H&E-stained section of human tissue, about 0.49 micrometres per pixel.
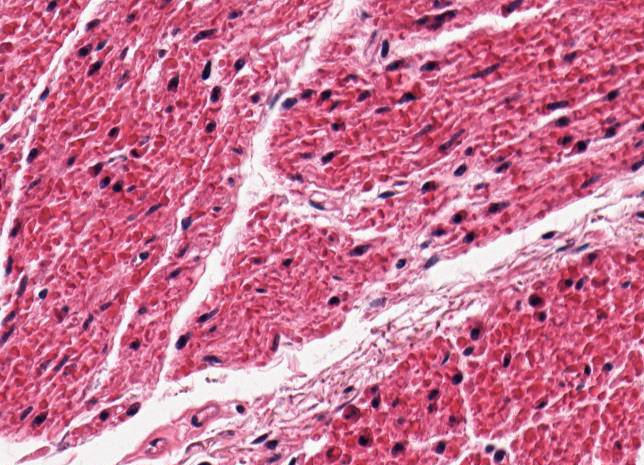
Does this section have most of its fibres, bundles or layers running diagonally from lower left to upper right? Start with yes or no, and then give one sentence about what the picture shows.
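Yes. Pink muscle fibre bundles fill the field, separated by pale septa that run diagonally from lower left to upper right.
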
